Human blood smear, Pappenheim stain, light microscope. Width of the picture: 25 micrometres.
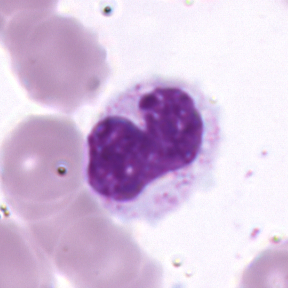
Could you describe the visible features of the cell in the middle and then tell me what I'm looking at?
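Start with the nucleus: it is bean-shaped, with its notch on the upper edge. The chromatin is dark purple and dense, dotted with a few small pale spots. Around it, pale, nearly colourless cytoplasm holds scattered fine pink granules. This is a band neutrophil.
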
